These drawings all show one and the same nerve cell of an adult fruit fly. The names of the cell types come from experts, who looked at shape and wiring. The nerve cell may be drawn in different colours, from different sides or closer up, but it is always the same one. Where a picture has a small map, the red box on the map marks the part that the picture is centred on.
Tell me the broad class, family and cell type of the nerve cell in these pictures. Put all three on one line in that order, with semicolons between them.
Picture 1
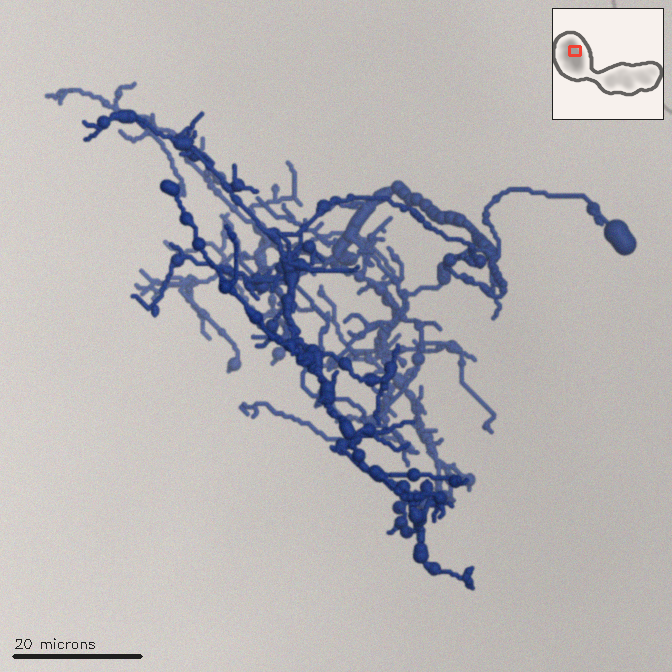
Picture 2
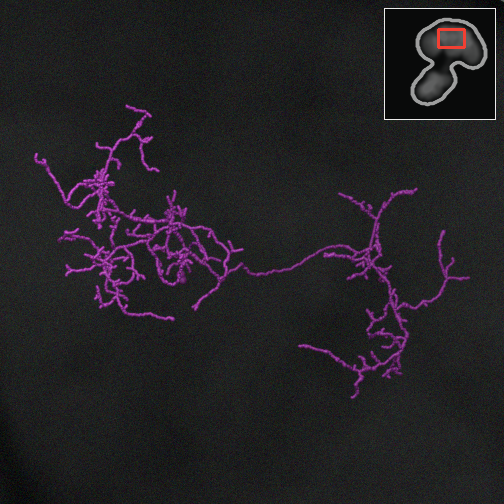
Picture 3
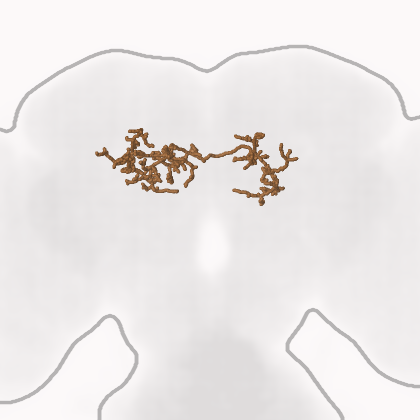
central-brain intrinsic neuron; hemilineage DM1_dorsal; CB4073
